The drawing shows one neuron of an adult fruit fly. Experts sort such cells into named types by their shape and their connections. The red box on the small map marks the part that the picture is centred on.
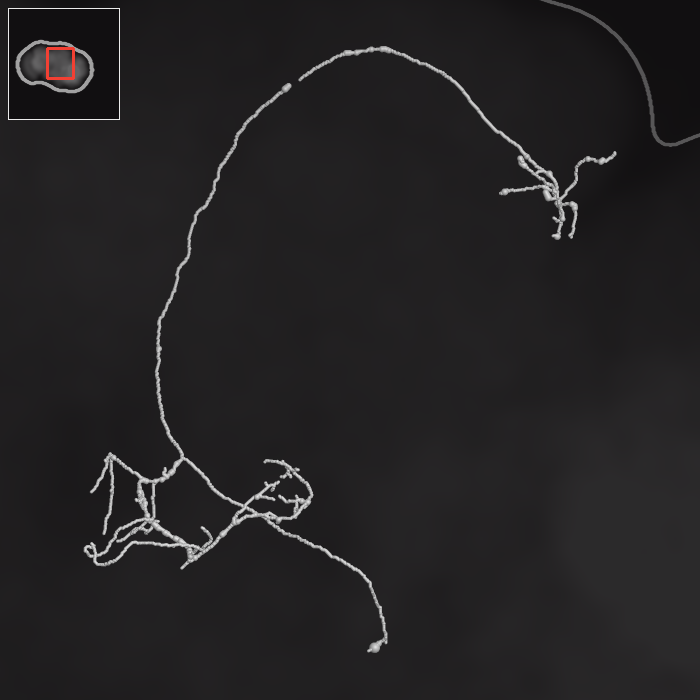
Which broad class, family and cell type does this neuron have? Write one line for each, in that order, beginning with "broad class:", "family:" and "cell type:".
broad class: central-brain intrinsic neuron
family: hemilineage ALlv1
cell type: M_lvPNm46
